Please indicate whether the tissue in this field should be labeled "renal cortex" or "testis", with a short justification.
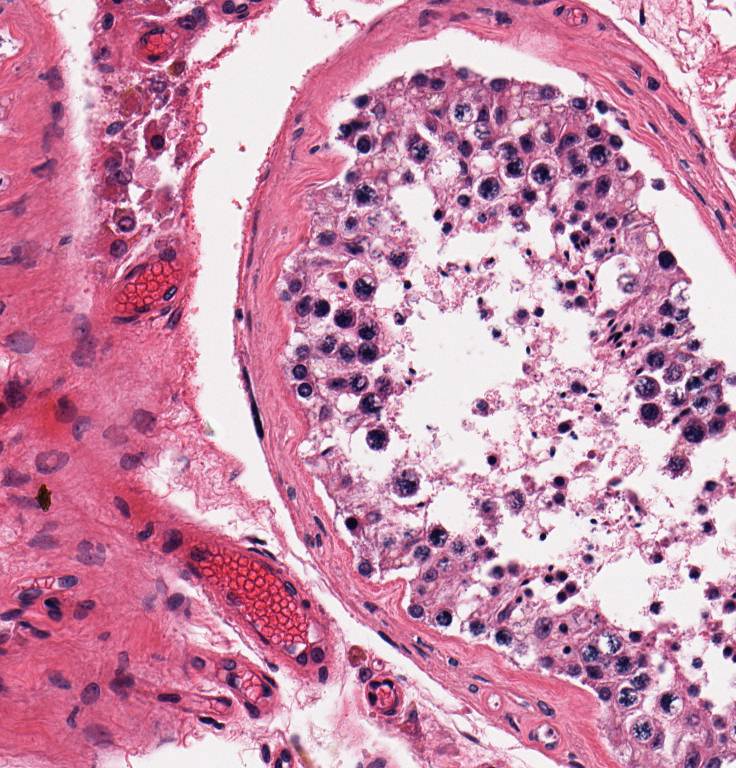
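It's testis. One large rounded tubule, cut in cross-section, fills the right two-thirds of the field, lined by a stratified epithelium several cells thick. Many of the lining cells are large and rounded, their big round nuclei holding coarse, clumped dark chromatin. Toward the lumen, mostly in the lower right of the tubule, sit small cells with dense, dark, round nuclei.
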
